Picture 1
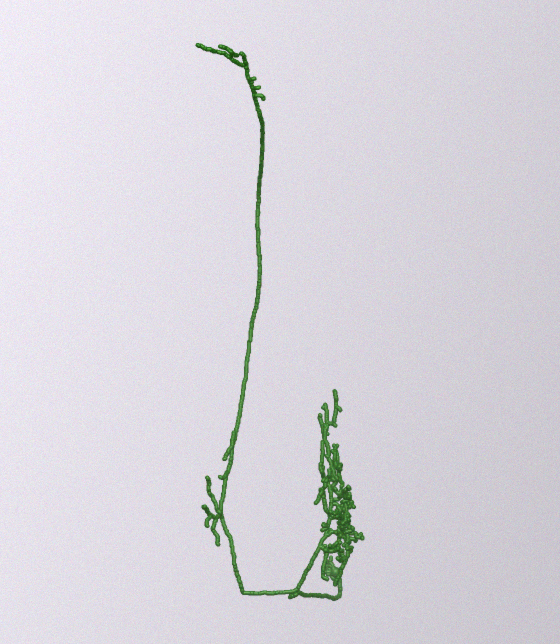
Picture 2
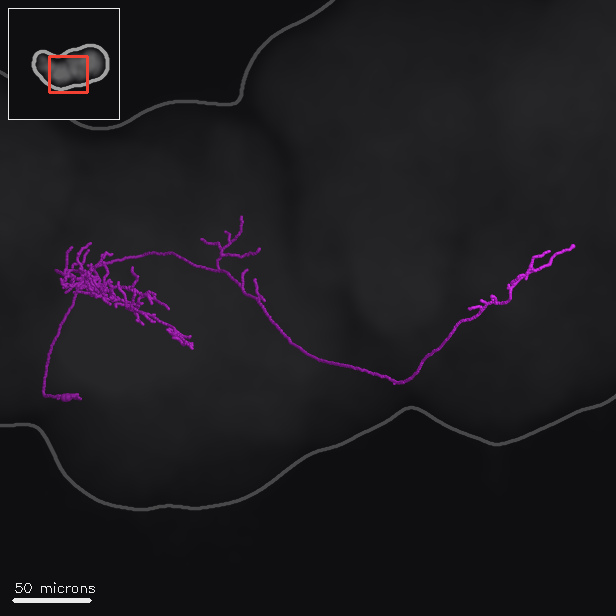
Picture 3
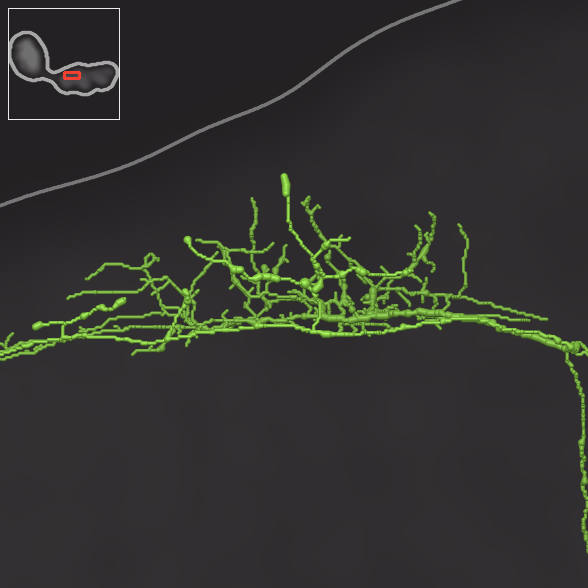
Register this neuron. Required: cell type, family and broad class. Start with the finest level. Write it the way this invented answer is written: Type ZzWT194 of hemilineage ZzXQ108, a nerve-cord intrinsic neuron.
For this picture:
Type AN07B041 of hemilineage 07B, an ascending neuron.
